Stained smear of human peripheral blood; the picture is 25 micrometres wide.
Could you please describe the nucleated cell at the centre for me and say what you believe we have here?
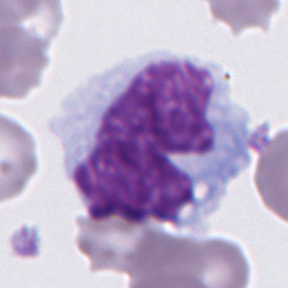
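A deep notch in the nucleus opens toward the right side of the cell. The chromatin is fine and lacy, crossed by pale streaks. A fairly wide rim of pale grey-blue cytoplasm surrounds the nucleus. A few small clear vacuoles lie in the cytoplasm to the lower right of the nucleus. The cell is a monocyte.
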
